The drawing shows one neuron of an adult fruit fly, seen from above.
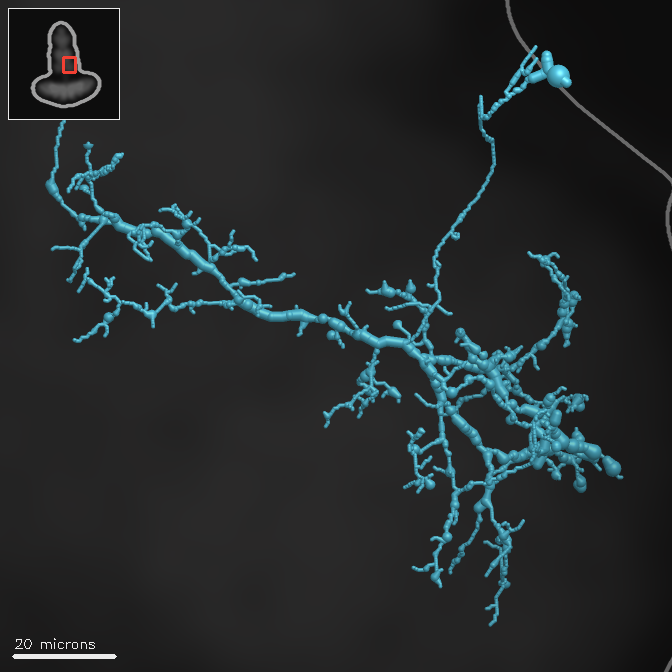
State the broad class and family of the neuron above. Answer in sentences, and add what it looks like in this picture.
This is a nerve-cord intrinsic neuron. The family is hemilineage 21A. The cell body can be seen at the upper right of the picture. By the scale bar it is about 120 microns tall in this view.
